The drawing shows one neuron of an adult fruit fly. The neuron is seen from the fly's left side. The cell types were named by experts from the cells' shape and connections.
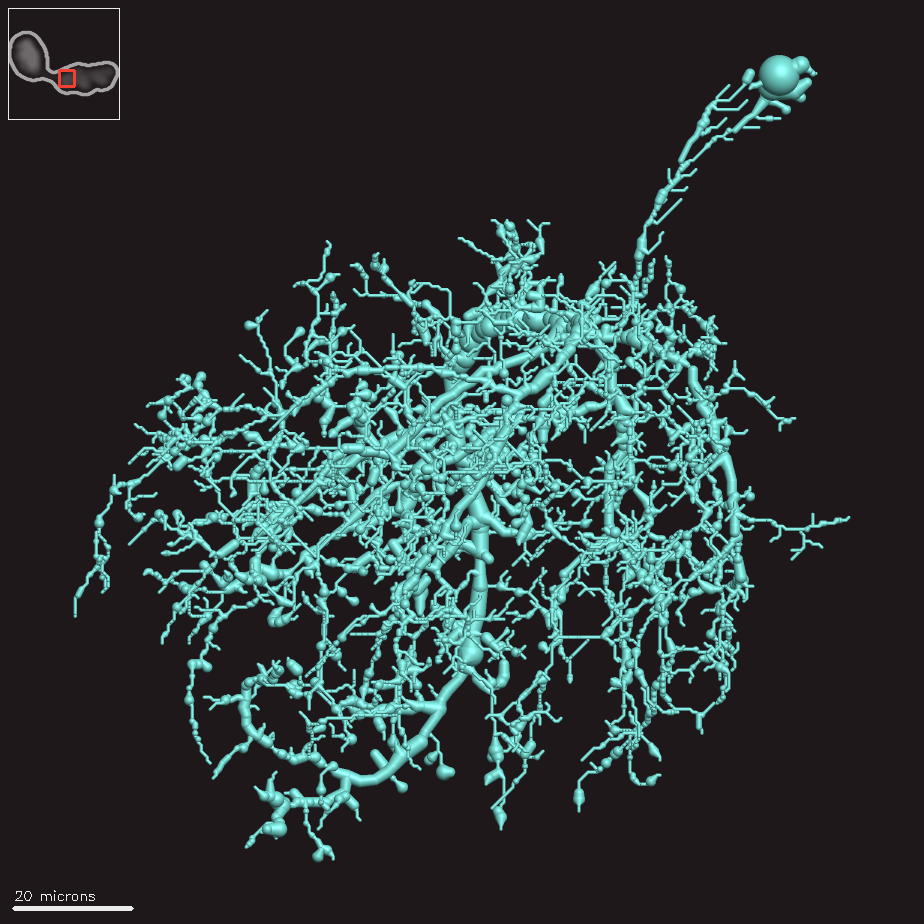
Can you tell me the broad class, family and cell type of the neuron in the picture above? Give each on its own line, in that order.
nerve-cord intrinsic neuron
hemilineage 19A
IN19A008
